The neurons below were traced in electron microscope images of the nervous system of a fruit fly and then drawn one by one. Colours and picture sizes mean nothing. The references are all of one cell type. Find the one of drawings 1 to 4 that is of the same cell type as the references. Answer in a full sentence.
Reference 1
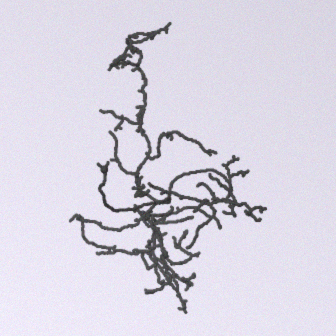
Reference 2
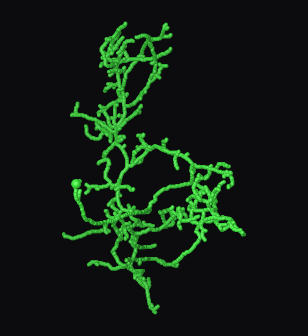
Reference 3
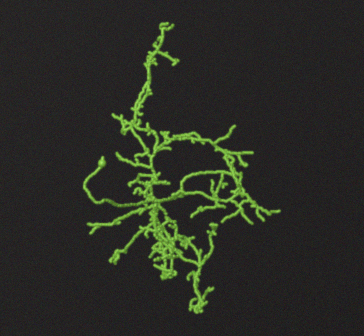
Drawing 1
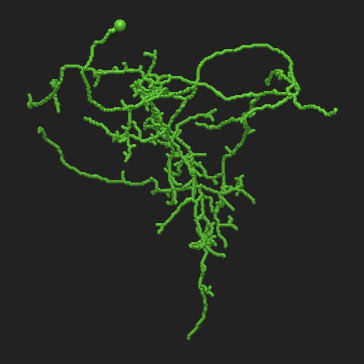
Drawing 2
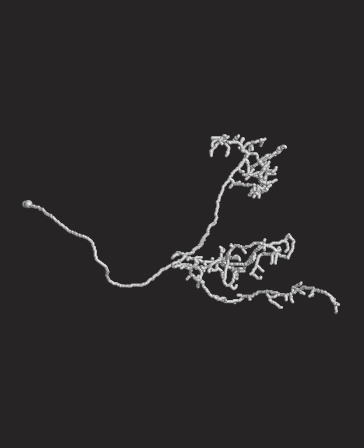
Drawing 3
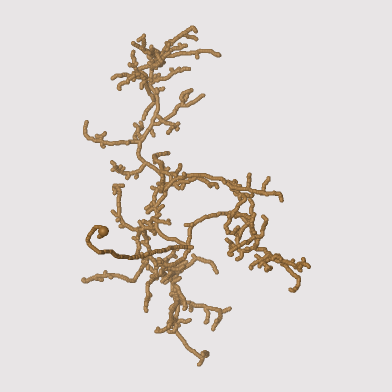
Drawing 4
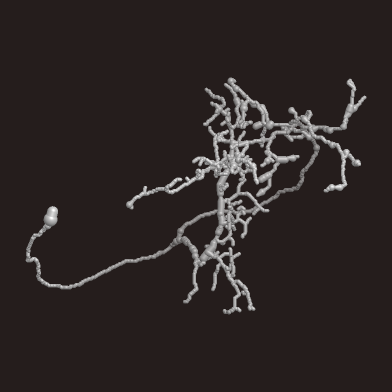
Drawing 3 is of the same cell type.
